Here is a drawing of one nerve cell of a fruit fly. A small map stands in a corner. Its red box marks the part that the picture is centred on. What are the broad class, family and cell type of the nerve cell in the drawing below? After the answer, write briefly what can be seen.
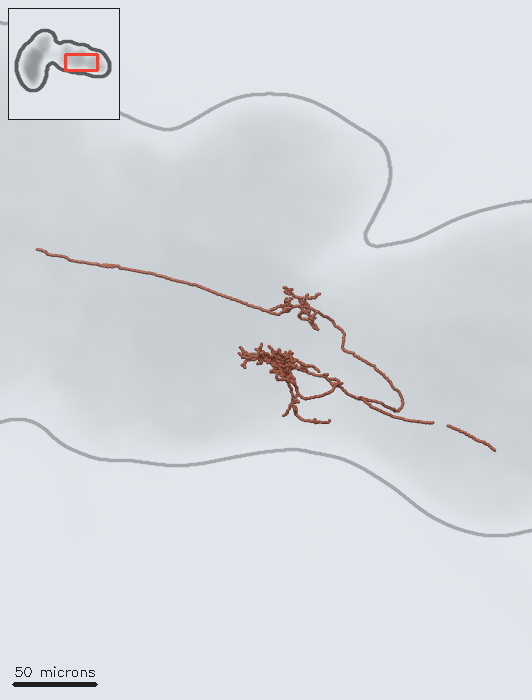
Its broad class is nerve-cord intrinsic neuron. Its family is hemilineage 06A. Its cell type is IN06A074. It is in the nerve cord and does not reach the brain. No cell body is drawn. From left to right in the picture it spans about 300 microns.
